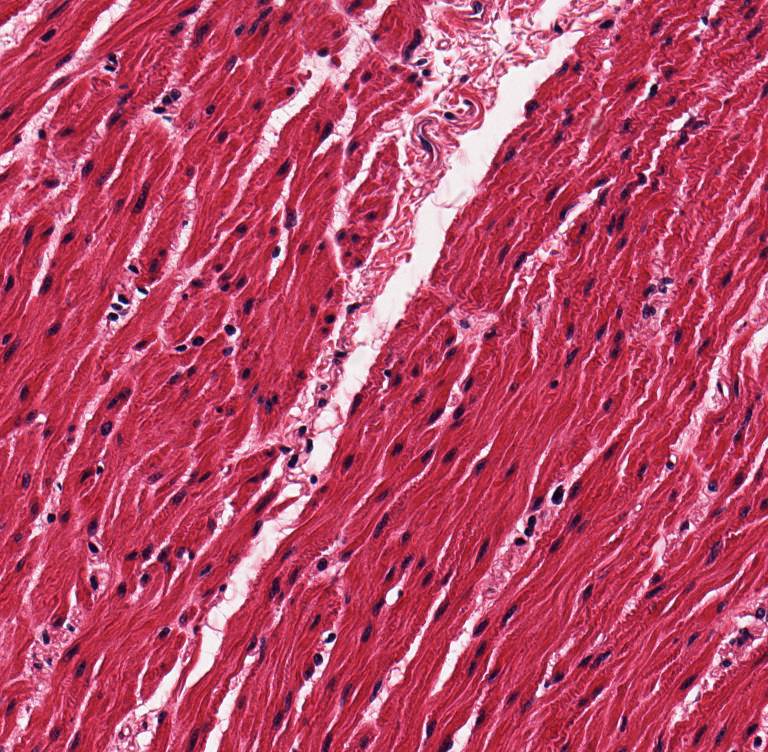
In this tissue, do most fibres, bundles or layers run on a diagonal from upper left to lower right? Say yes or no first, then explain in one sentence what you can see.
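No. The muscle fibres run parallel to one another diagonally from lower left to upper right across the whole field.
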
